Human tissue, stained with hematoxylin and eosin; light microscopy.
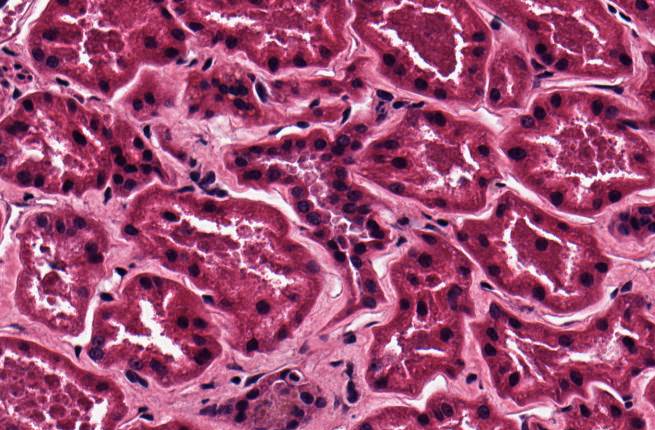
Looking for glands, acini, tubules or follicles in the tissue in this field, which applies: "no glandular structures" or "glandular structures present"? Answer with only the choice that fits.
Glandular structures present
